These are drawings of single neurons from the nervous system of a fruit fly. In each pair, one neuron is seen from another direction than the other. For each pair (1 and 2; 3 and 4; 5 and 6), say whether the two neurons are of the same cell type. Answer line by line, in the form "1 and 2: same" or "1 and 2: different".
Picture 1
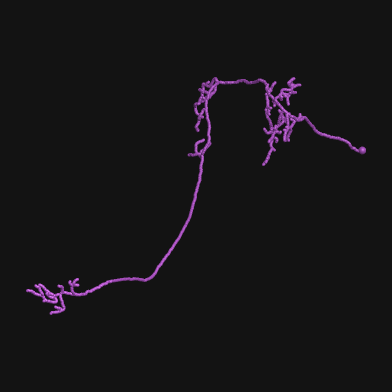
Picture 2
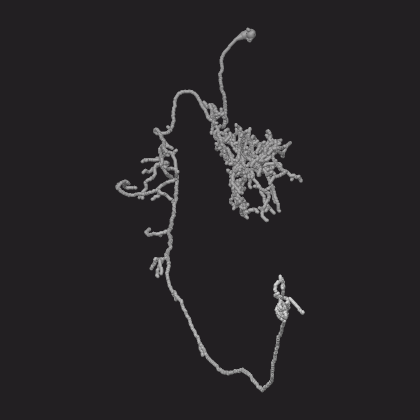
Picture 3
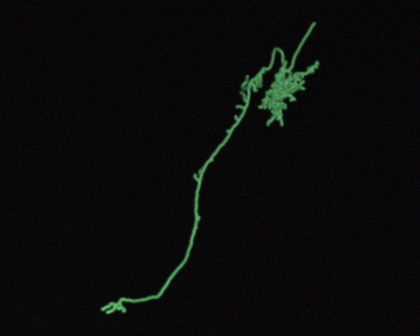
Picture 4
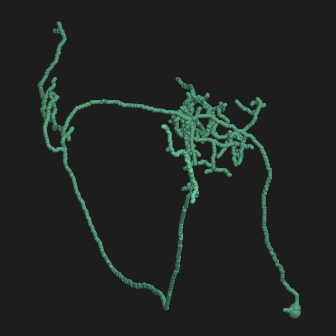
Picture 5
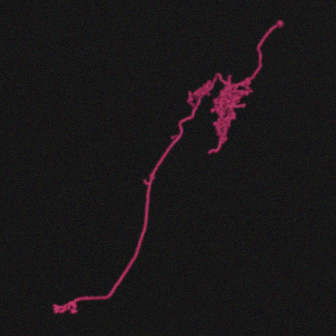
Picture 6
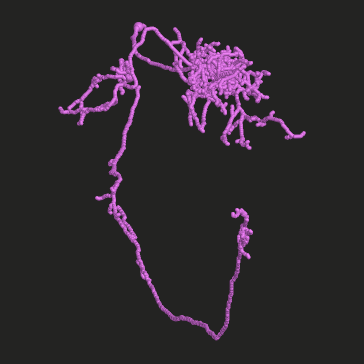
1 and 2: different
3 and 4: different
5 and 6: same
